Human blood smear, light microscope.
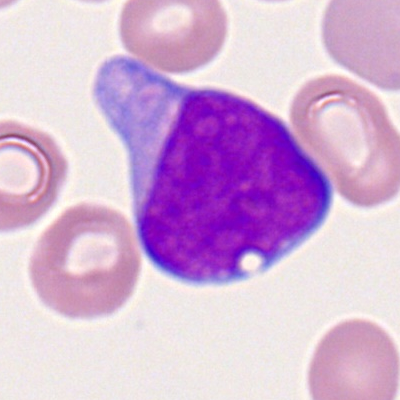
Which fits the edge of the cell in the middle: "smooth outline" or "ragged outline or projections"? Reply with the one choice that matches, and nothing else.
Ragged outline or projections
